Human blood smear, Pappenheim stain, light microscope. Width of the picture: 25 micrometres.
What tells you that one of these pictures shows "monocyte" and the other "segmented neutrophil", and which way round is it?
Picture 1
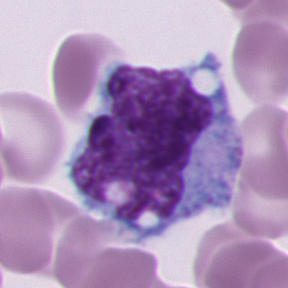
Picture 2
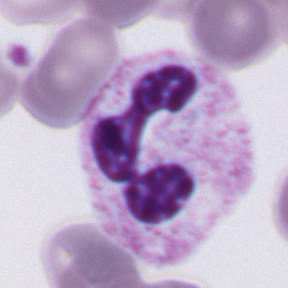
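Picture 1 shows a monocyte; picture 2 shows a segmented neutrophil. In picture 1 the nucleus fills most of the cell toward its left side; in picture 2 the lobes lie in a curve opening to the right, their chromatin dark purple and coarsely clumped. The monocyte's cytoplasm is pale grey-blue, widest on the right, and finely dusty without coarse granules; the neutrophil's is abundant, pale pink and filled with fine pink-violet granules. Picture 1 holds several clear round vacuoles, one at the upper right edge of the nucleus.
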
